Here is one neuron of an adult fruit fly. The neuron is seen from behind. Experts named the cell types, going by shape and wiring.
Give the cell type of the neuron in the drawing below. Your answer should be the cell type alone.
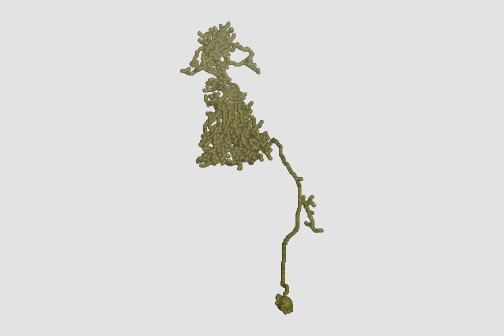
IN06B014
